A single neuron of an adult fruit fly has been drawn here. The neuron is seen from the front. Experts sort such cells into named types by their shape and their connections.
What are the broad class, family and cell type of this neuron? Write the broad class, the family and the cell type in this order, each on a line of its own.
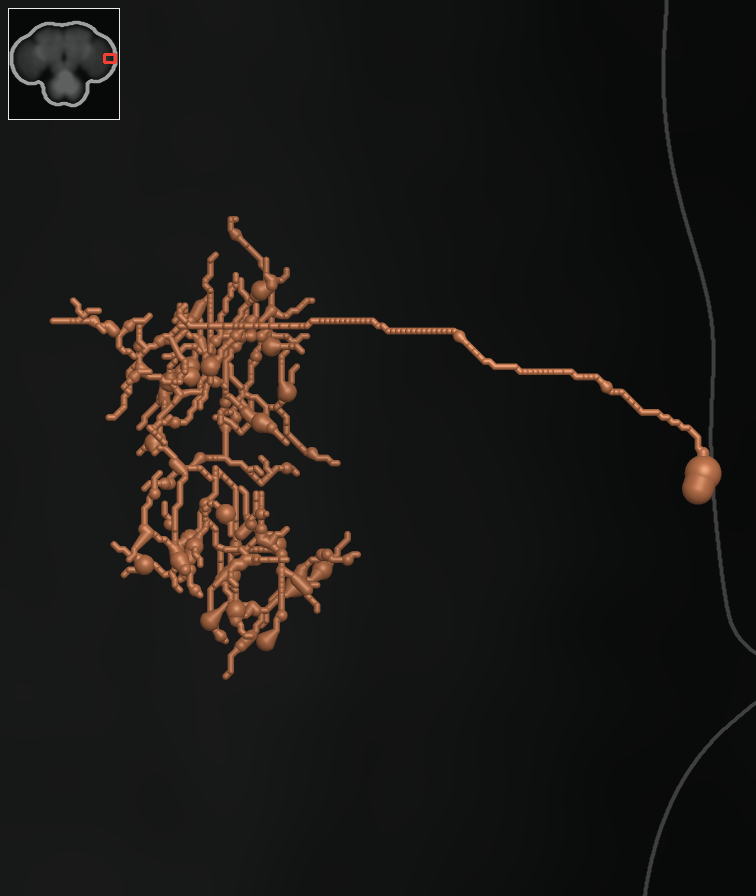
optic-lobe intrinsic neuron
Cm
Cm5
